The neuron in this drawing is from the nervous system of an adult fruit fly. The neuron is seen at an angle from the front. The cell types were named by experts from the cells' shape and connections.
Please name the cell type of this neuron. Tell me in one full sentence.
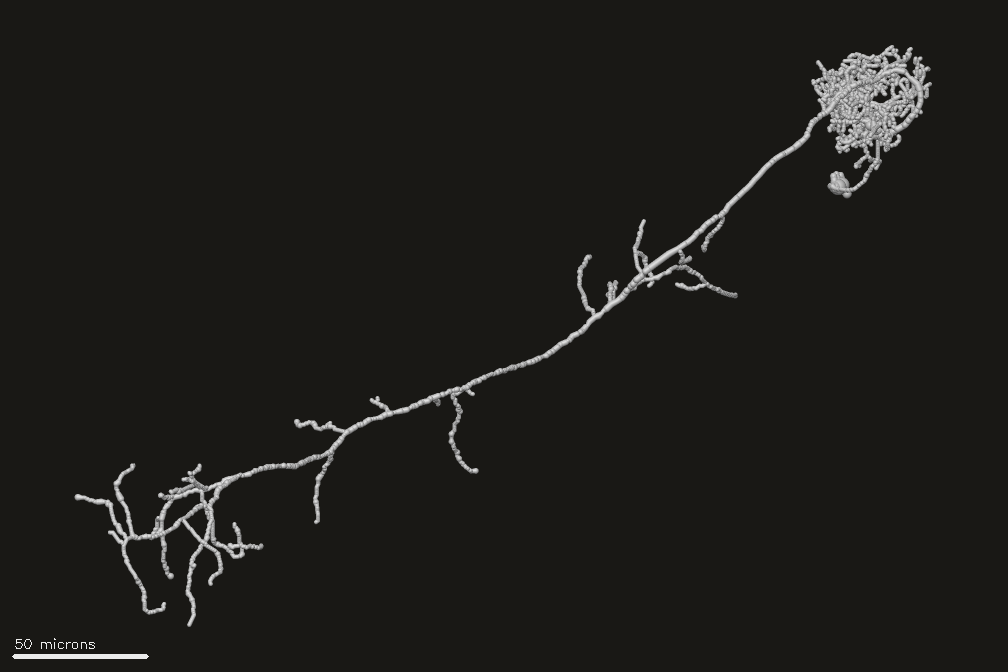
This neuron has been assigned cell type INXXX126.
